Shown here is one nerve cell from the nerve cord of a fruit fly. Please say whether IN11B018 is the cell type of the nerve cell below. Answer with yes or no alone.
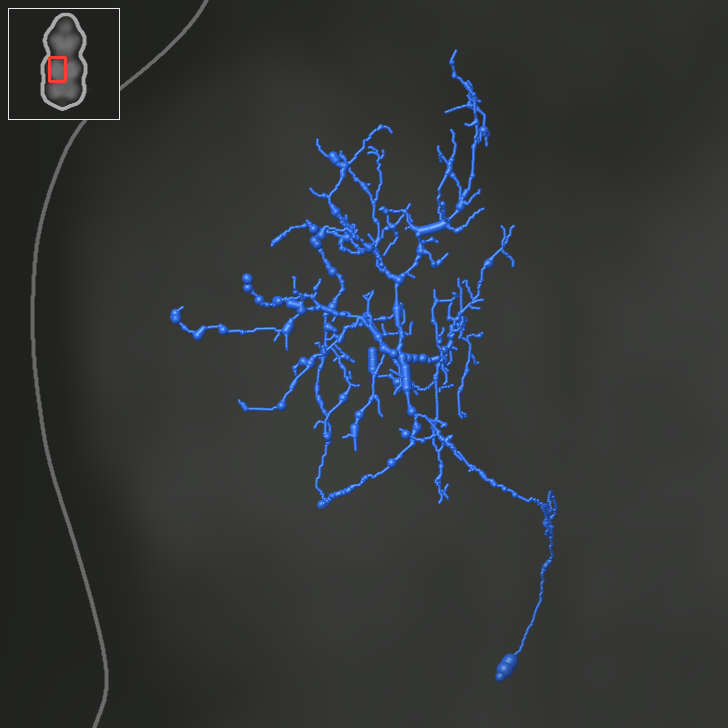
yes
